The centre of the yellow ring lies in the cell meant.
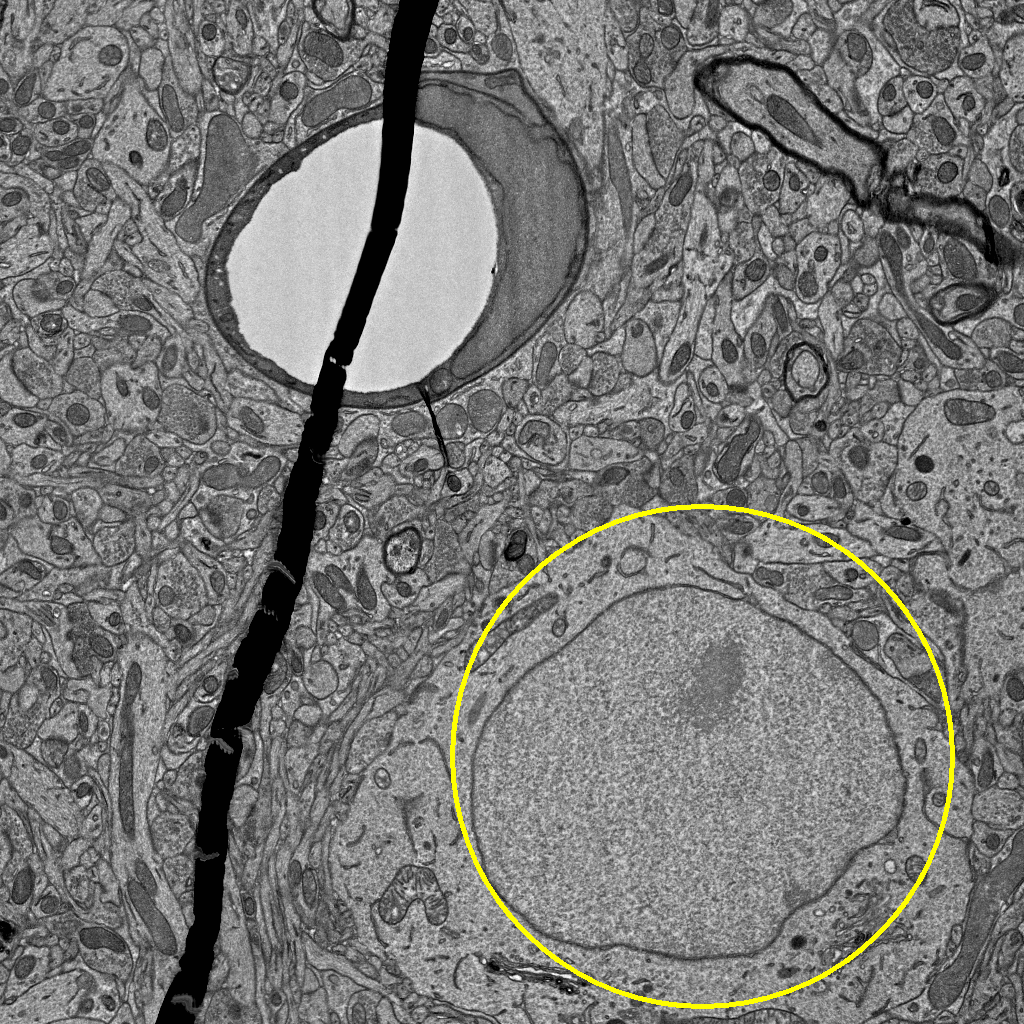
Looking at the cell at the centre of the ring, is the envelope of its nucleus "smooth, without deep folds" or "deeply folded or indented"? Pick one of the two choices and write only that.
Smooth, without deep folds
